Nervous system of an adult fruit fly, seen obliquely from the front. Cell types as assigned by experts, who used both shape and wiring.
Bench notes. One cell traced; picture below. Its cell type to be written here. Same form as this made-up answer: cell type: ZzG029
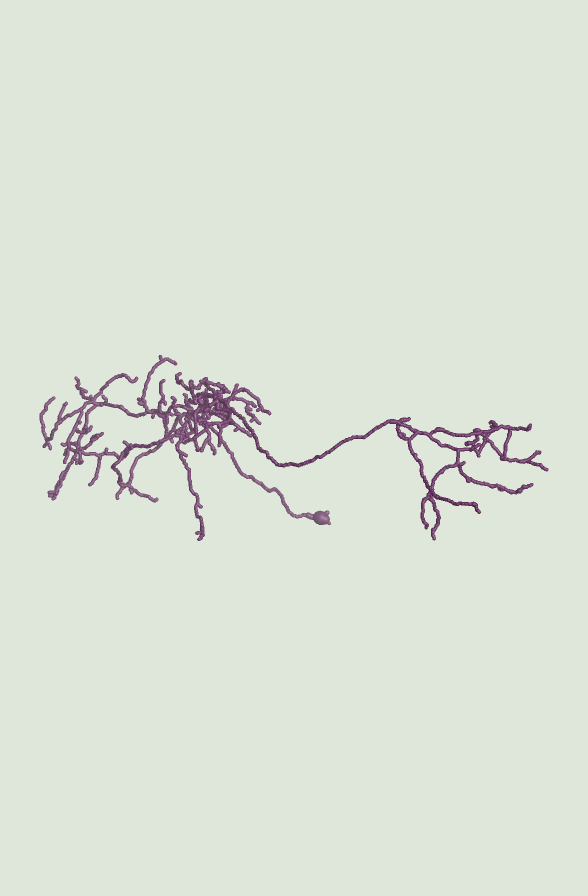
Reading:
cell type: SIP076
